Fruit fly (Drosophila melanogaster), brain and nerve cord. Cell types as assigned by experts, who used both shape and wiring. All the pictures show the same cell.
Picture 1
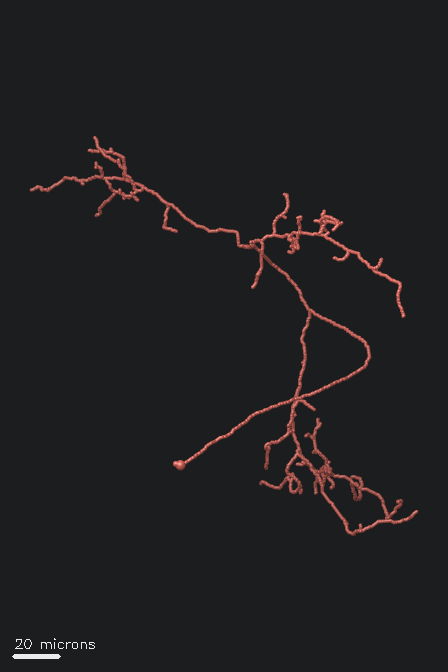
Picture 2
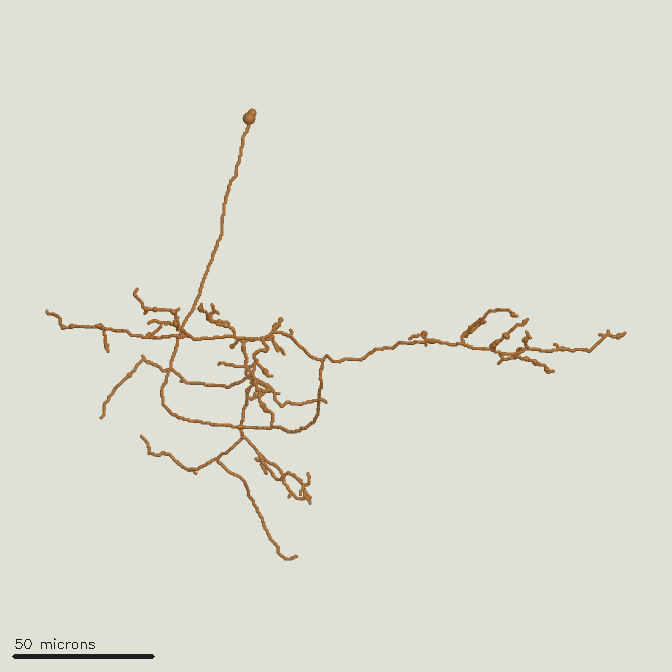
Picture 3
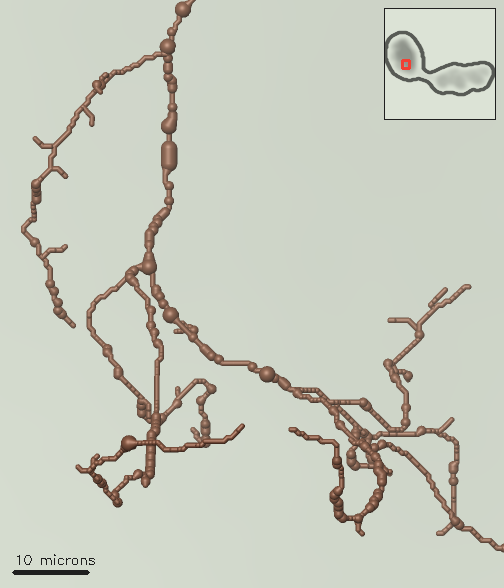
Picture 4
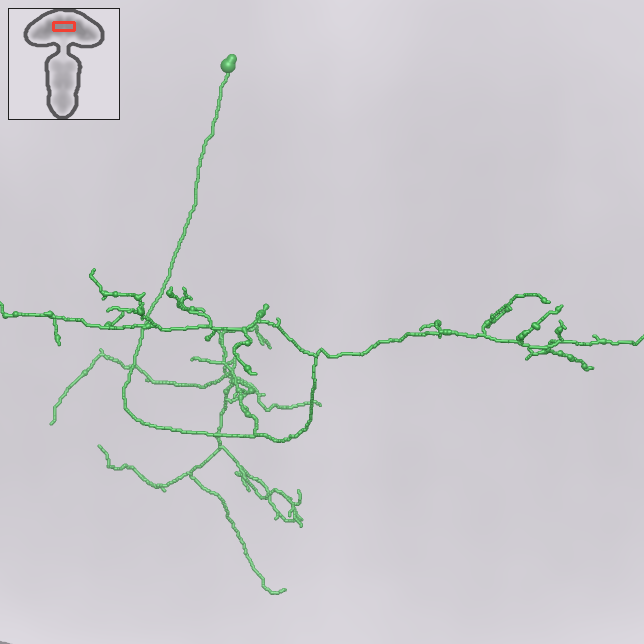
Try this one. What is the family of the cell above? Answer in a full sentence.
The family is hemilineage PSa1.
